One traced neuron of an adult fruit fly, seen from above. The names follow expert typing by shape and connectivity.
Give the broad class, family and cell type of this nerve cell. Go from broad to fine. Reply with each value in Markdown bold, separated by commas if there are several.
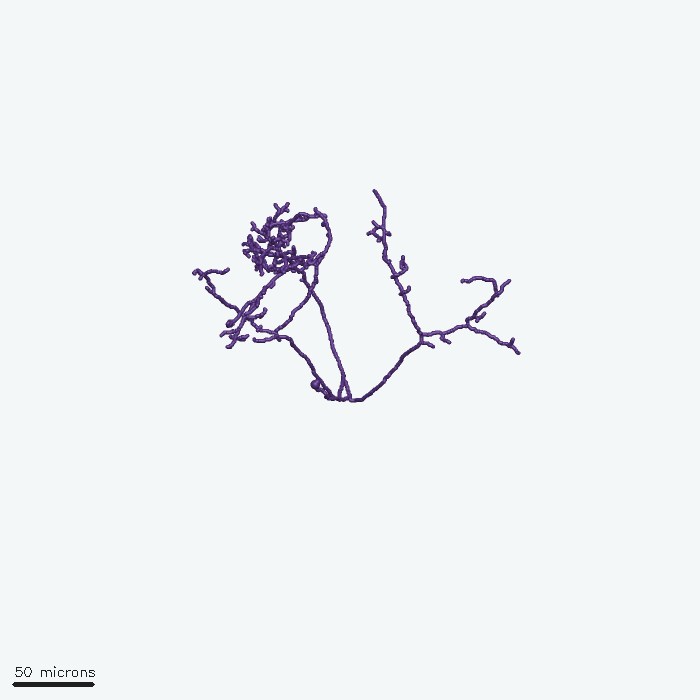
**central-brain intrinsic neuron**, **hemilineage DM1_antero_dorsal**, **CB2706**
